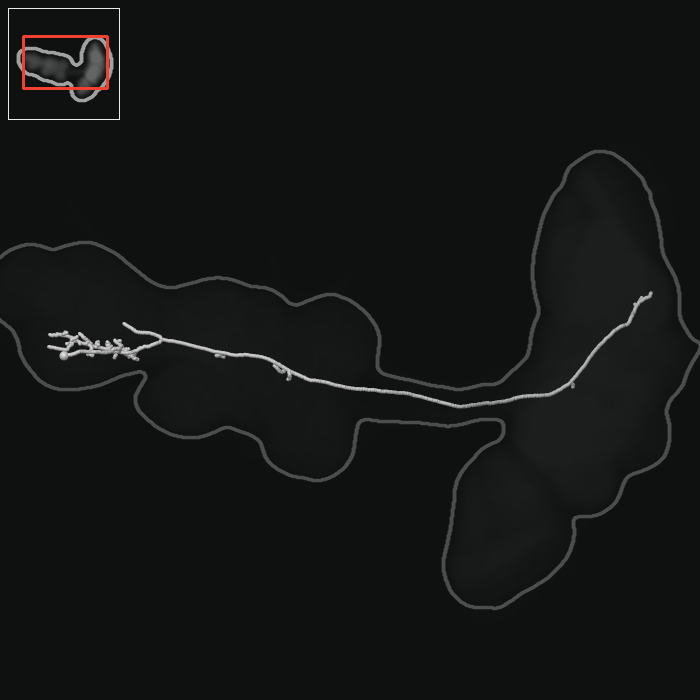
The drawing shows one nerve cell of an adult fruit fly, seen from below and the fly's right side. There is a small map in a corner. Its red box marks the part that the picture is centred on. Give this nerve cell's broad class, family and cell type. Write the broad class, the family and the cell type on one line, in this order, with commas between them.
ascending neuron, hemilineage 10B, AN10B047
